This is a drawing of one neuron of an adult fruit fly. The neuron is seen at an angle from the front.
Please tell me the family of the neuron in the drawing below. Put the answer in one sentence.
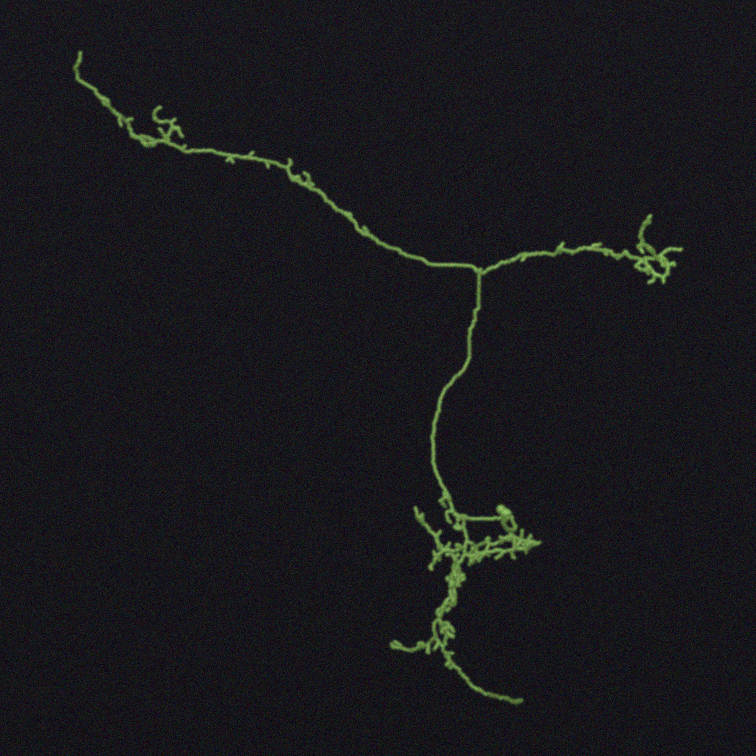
The family is hemilineage VESa2.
